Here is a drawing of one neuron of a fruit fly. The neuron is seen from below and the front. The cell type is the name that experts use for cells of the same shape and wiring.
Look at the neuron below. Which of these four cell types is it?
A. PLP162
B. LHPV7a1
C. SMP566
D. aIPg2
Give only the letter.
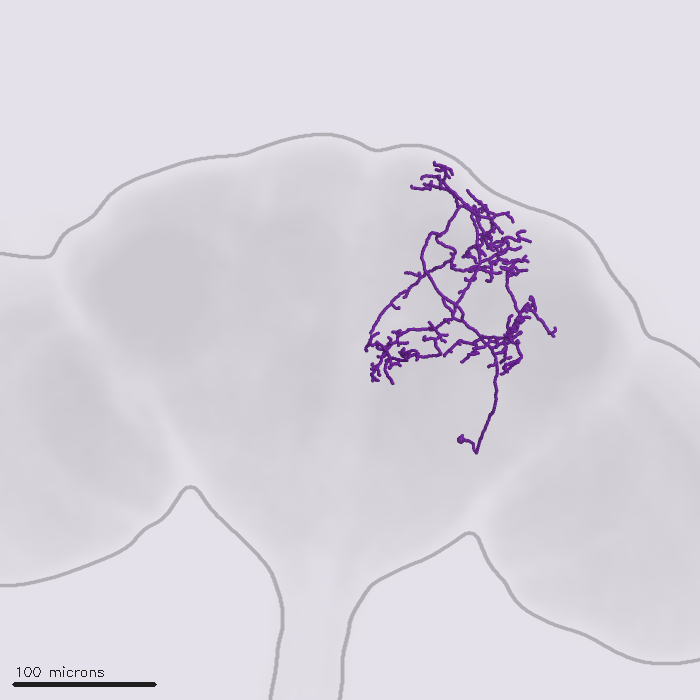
D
